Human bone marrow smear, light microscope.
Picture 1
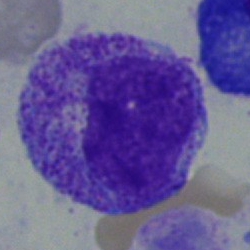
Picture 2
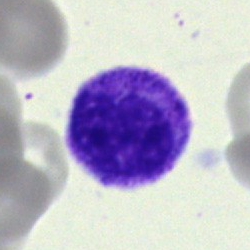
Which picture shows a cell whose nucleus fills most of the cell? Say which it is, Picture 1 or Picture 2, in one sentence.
It is in picture 2 that the cytoplasm of the cell is scant.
